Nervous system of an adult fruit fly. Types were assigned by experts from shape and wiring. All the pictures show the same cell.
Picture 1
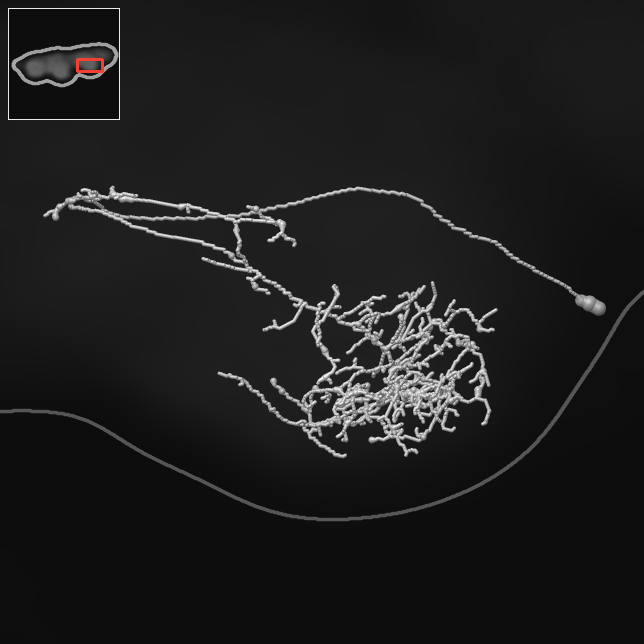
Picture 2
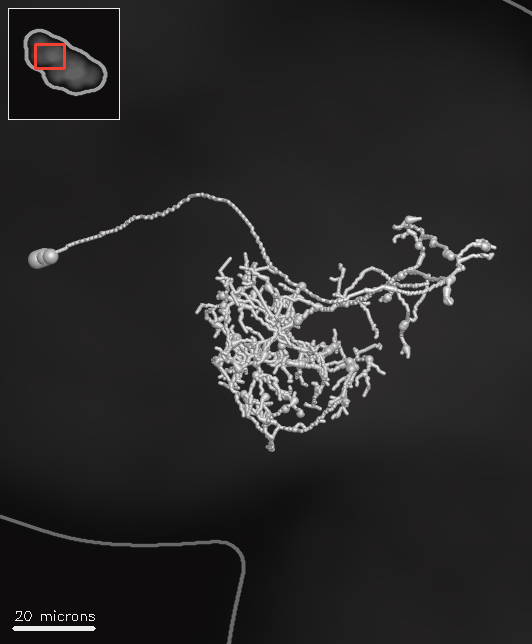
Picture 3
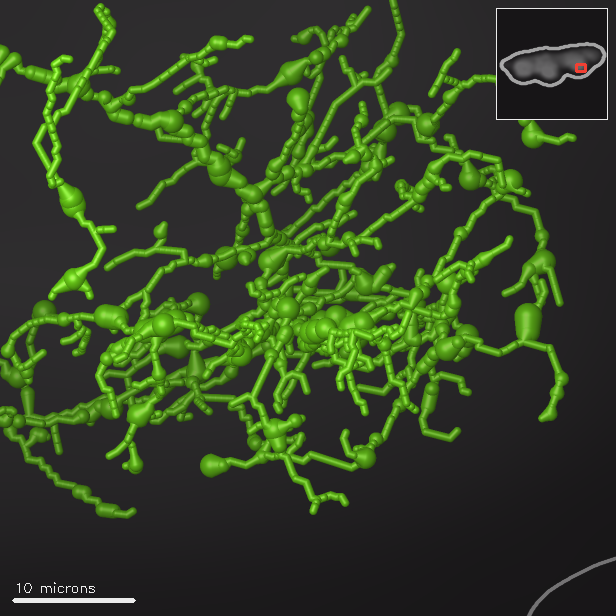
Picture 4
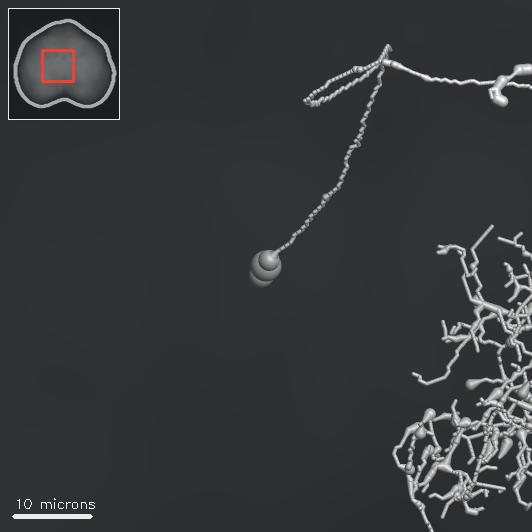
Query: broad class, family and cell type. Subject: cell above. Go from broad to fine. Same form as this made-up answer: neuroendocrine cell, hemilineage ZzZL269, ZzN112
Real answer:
nerve-cord intrinsic neuron, hemilineage 12B, IN12B065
